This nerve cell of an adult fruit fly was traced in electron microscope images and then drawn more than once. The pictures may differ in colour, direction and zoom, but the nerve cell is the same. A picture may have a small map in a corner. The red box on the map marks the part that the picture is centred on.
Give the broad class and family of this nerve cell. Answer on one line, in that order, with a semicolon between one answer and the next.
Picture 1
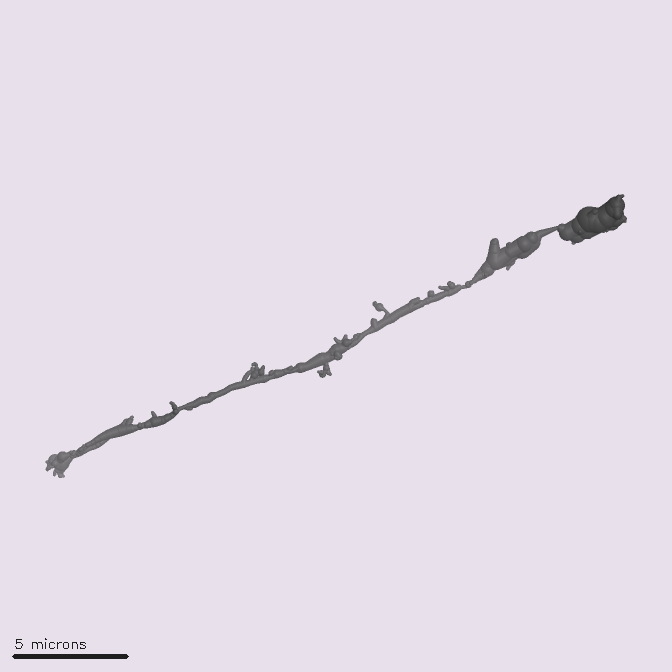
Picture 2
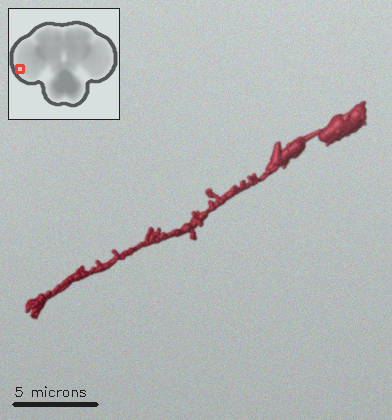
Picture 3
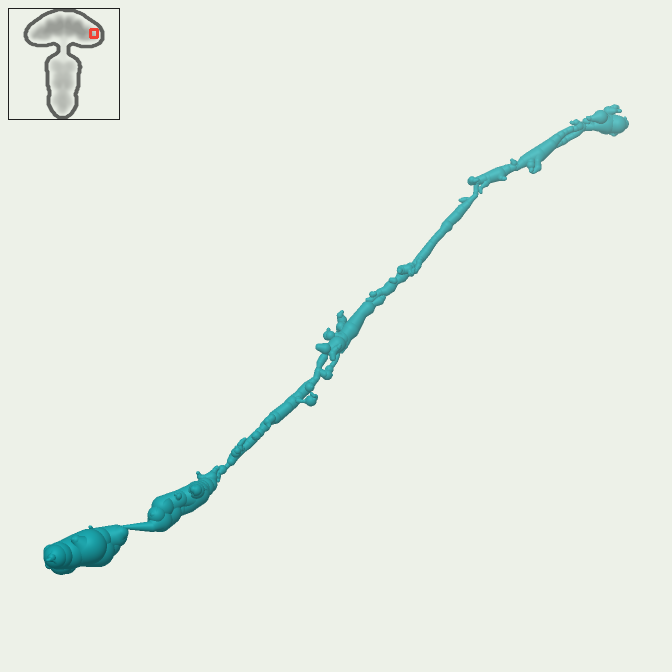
photoreceptor or other optic-lobe sensory neuron; class visual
